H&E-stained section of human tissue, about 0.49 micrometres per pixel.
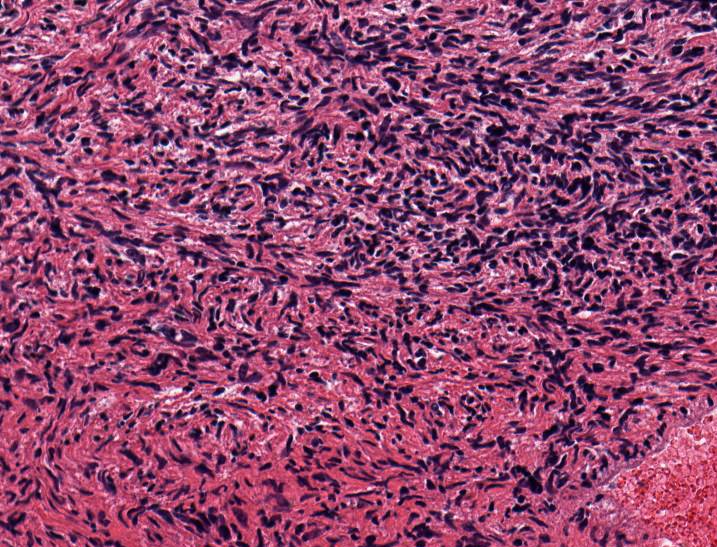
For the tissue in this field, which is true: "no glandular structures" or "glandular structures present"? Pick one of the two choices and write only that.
No glandular structures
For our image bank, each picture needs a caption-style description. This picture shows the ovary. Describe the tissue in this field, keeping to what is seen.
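Cells crowd the upper and central field and loosen toward the lower left, where more pink fibres lie between them. Nuclei are elongated and dark, many wavy or bent. Scant pink cytoplasm, its borders indistinct, merges into the fibres. Red blood cells cluster at lower right.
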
